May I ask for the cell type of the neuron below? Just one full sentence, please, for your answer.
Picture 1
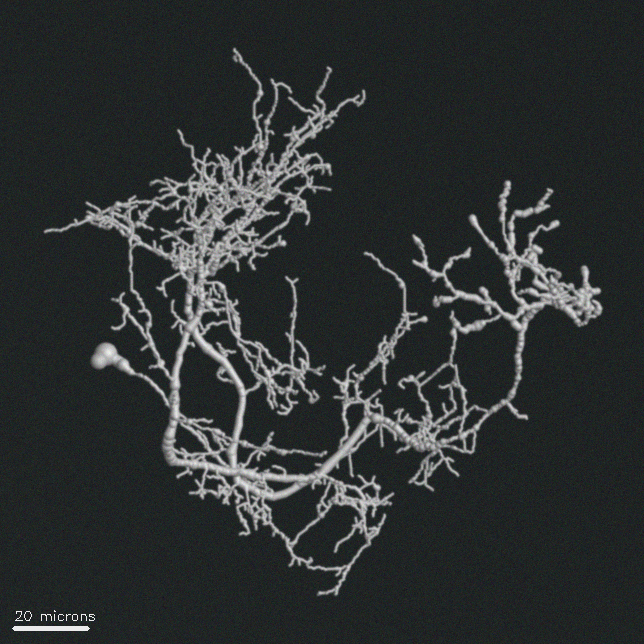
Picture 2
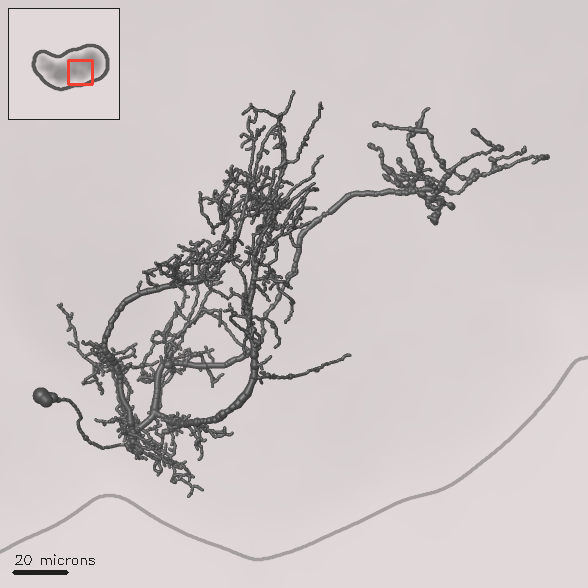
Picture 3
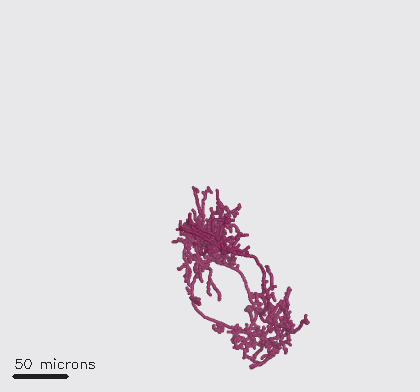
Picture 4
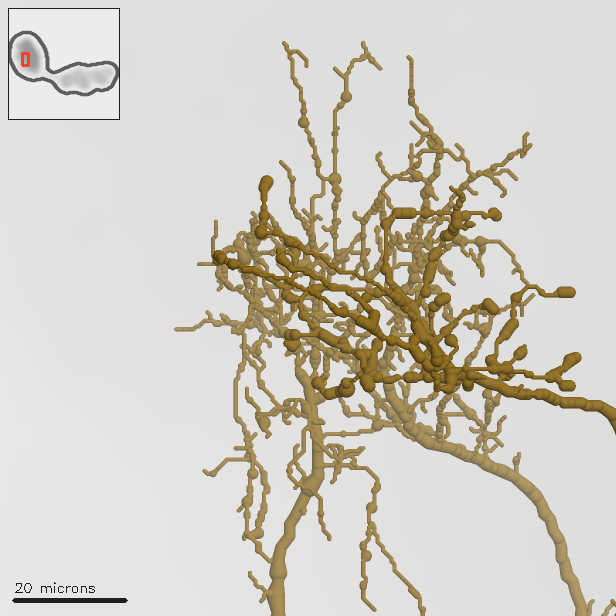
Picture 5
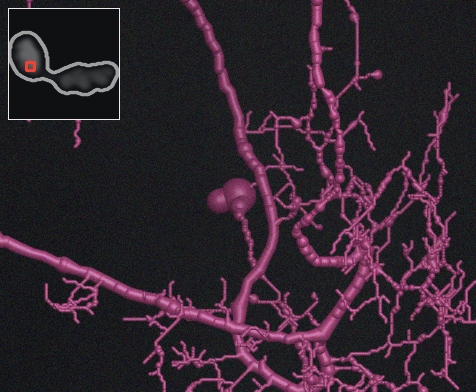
Included in the cell type CB0297 is this neuron.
